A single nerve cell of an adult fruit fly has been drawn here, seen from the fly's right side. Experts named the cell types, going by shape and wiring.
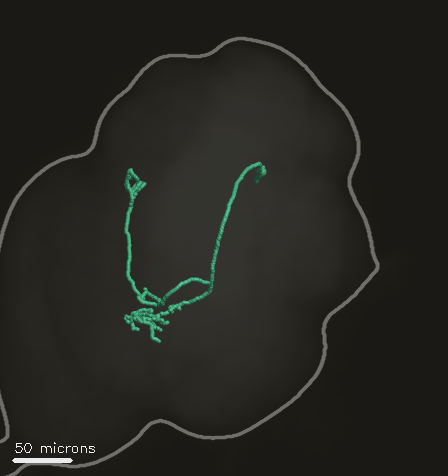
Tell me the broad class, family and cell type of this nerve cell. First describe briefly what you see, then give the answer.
From top to bottom in the picture it spans about 160 microns. In this view it is taller than it is wide. Its broad class is central-brain intrinsic neuron. The family is hemilineage WEDd1. It is of cell type WEDPN8B.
